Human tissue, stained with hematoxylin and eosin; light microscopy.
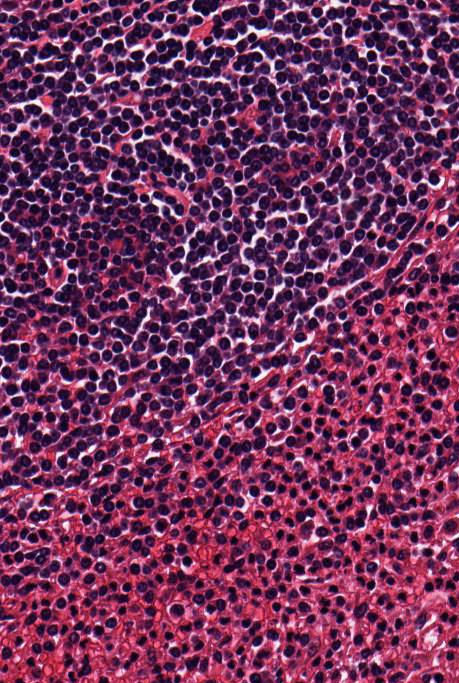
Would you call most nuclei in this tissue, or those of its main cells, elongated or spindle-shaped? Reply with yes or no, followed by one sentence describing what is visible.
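No. The upper region is a crowded sheet of small lymphocytes with round dark nuclei and scant cytoplasm.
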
